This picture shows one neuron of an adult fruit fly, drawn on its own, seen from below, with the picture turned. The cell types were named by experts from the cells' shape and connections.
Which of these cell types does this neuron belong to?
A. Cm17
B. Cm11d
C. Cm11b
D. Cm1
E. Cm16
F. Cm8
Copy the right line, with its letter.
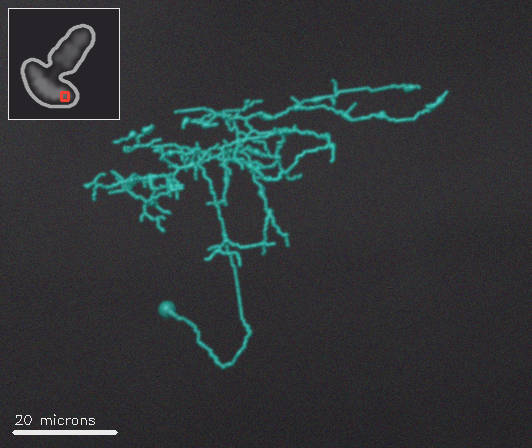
F. Cm8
